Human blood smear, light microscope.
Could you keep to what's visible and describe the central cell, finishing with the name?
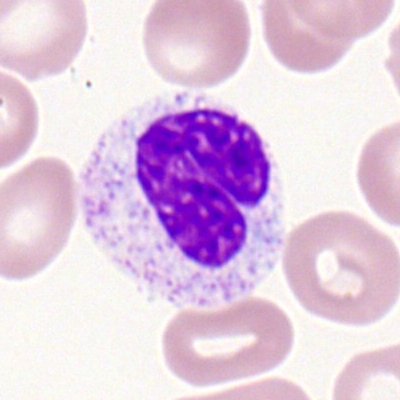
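An indented nucleus gives a kidney-like shape. Its chromatin is dark purple and clumped, with paler patches between the clumps. The cytoplasm is abundant and very pale, with fine purple granules scattered throughout. Answer: band neutrophil.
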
